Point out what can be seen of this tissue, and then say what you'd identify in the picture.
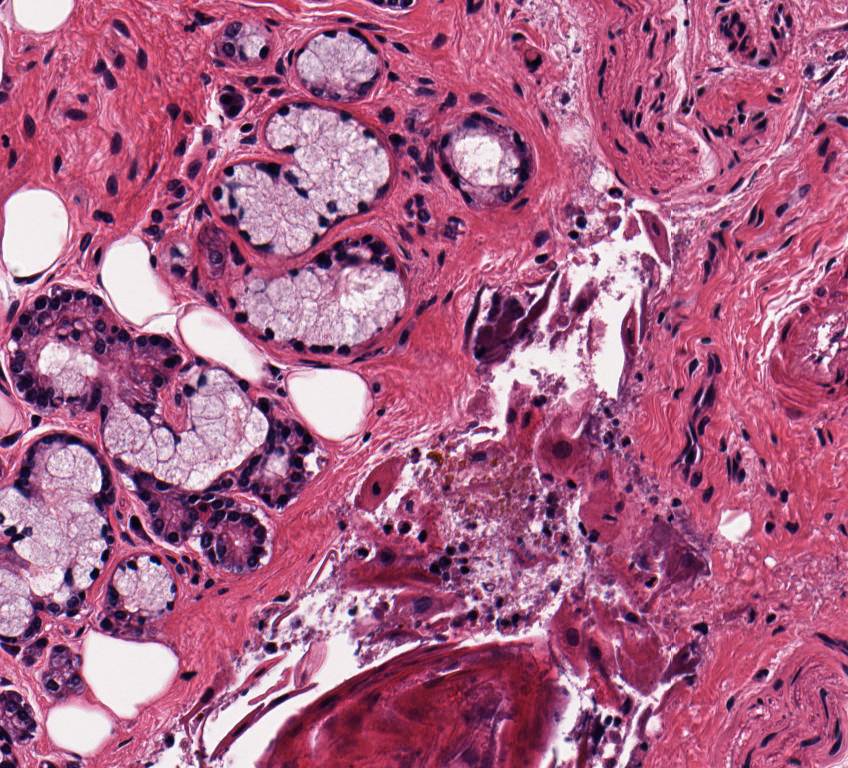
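Clustered gland units on the left, dense fibrous tissue on the right. Acini mostly mucous: pale, foamy, bubbly cytoplasm, dark nuclei pressed flat against the outer rim. Collagen bundles pink, wavy, swirling, with slender dark nuclei. Lower centre loose and disrupted, with many small scattered dark nuclei and a little golden-brown granular pigment. Minor salivary gland.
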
